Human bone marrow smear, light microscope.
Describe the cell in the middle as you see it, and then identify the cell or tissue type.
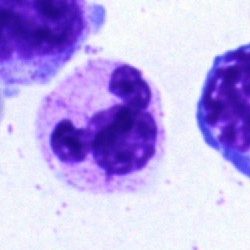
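Dark purple chromatin, coarsely clumped, is what I notice first. I see no nucleoli in the nucleus. The cytoplasm holds fine pinkish-lilac granules, and I find no vacuoles in it. So I'd call this a segmented neutrophil.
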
